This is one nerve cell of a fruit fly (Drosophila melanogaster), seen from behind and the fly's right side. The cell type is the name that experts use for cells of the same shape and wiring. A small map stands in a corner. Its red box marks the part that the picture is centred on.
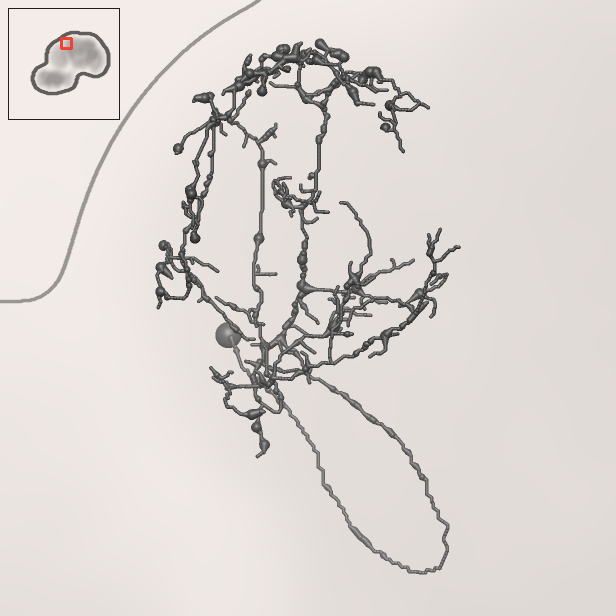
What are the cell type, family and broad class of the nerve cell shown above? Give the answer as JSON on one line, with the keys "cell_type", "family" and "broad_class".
{"cell_type": "LHAV4g7_b", "family": "hemilineage LHl4_dorsal", "broad_class": "central-brain intrinsic neuron"}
